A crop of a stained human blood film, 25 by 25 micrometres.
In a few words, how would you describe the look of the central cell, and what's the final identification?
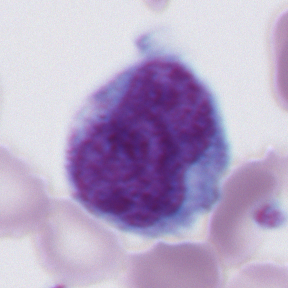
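First, the outline: roughly rounded, smooth apart from one small bump. A small pale-blue knob projects from the top edge. The nucleus fills most of the cell and shows a shallow indentation on its lower right side. I see no distinct coarse granules in the cytoplasm. Monocyte.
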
